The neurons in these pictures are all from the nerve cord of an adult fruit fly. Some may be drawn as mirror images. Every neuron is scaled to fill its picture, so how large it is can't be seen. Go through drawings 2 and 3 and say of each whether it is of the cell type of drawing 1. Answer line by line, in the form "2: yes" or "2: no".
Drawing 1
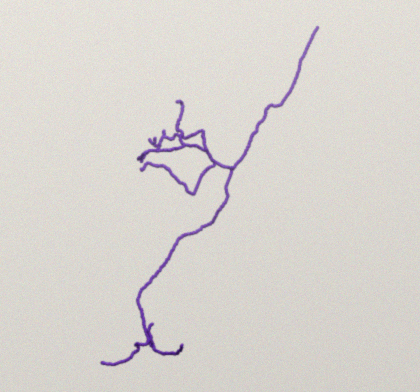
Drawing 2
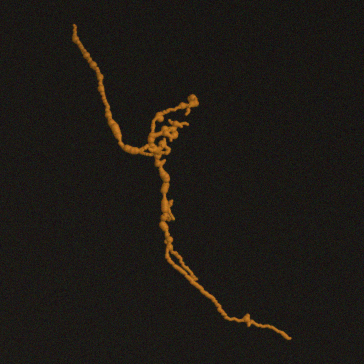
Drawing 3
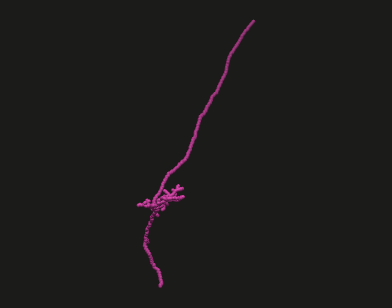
2: no
3: no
